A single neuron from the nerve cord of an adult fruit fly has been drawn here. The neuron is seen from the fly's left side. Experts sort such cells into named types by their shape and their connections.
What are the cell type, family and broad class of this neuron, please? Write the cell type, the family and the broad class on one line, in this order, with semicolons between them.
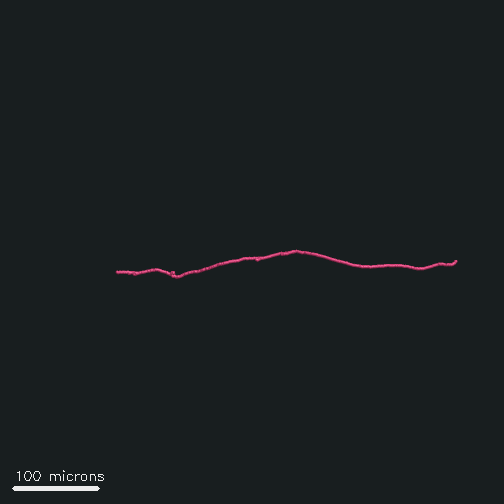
SNpp42; class mechanosensory proprioceptive; sensory neuron entering the nerve cord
